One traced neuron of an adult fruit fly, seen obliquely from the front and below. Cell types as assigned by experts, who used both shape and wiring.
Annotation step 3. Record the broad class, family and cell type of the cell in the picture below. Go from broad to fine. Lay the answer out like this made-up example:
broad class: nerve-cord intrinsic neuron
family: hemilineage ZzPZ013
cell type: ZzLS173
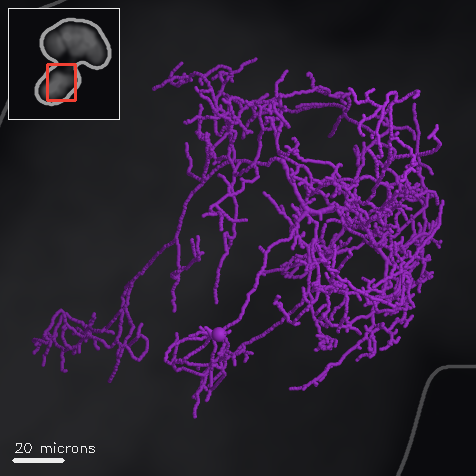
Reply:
broad class: nerve-cord intrinsic neuron
family: hemilineage 10B
cell type: IN10B006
